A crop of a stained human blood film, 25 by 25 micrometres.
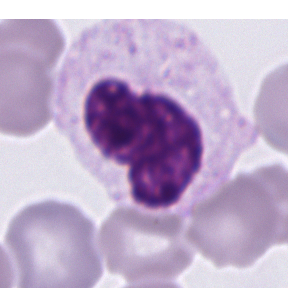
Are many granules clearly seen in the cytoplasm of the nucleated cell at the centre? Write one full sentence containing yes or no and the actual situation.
Yes, the cytoplasm of this cell holds many visible granules.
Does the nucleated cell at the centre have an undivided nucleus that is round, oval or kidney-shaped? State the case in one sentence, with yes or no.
No, its nucleus is not undivided; it is divided into lobes or segments.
